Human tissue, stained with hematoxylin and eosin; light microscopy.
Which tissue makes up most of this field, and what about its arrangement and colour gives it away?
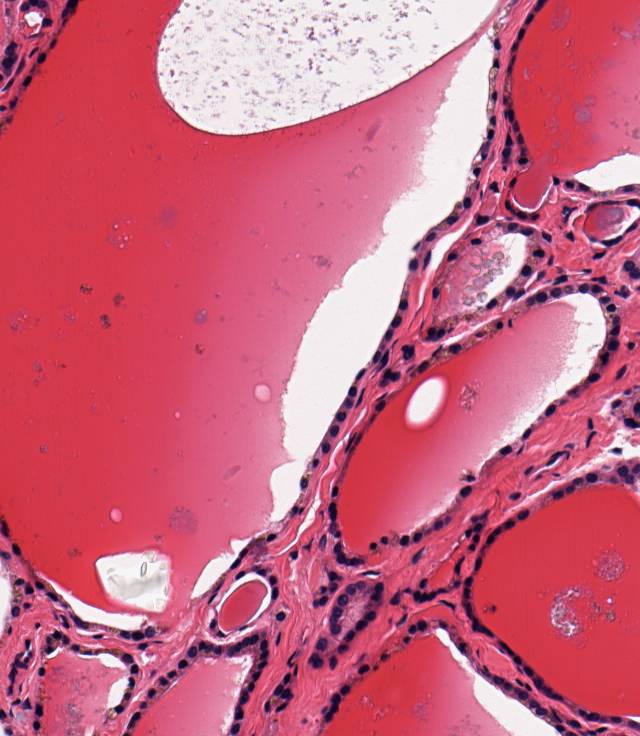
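This is thyroid follicle tissue, made of closed, rounded follicles filled with pink colloid, the largest occupying most of the left and upper field.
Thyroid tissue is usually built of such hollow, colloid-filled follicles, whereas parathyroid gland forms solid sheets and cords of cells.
A single layer of flattened to low cuboidal cells lines each follicle, their small dark nuclei evenly spaced and not overlapping. The colloid is deep pink and largely homogeneous.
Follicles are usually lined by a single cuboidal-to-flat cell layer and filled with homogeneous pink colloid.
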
